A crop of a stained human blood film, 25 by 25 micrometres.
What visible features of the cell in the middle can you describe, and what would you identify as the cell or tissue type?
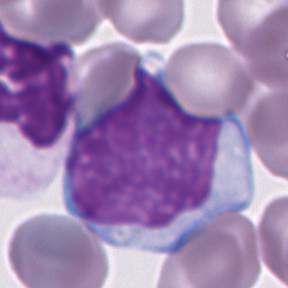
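Looking at the outline first, I see it is irregular and angular rather than round. The nucleus seems to be one single mass, with no lobes. Around it the cytoplasm is pale blue, and most of what I can see of it lies to the right of and below the nucleus. So this cell is a myeloblast.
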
